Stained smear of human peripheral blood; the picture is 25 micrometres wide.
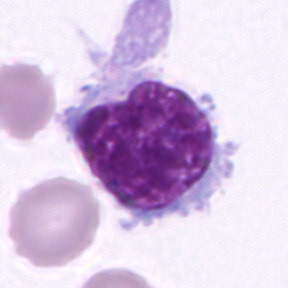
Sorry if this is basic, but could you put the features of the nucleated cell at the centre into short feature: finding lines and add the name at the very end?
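Cytoplasm colour: pale blue
Granules: none visible in the cytoplasm
Vacuoles: none present
Nucleus size: about 12 micrometres across
Nuclear edge: a shallow notch at the top
Name: plasma cell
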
